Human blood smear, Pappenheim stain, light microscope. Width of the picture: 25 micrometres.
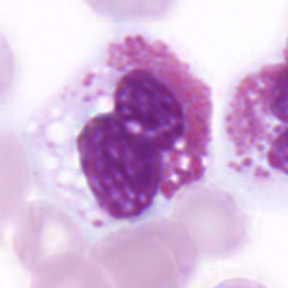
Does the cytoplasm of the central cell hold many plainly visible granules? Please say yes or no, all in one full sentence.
Yes, this cell's cytoplasm carries many visible granules.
